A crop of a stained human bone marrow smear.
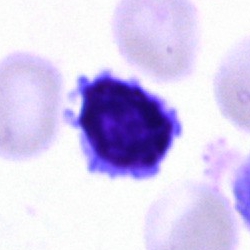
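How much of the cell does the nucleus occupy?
Nearly the whole cell.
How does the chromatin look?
Very dark purple and dense.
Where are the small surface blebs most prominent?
Along the left side of the cell.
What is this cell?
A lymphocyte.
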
